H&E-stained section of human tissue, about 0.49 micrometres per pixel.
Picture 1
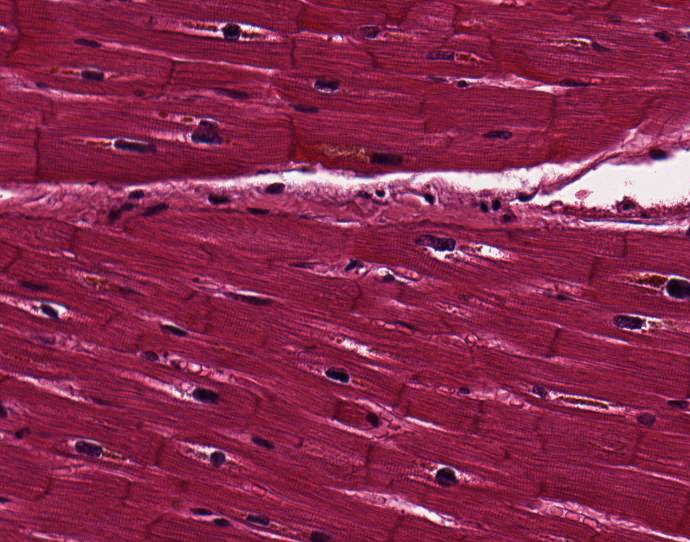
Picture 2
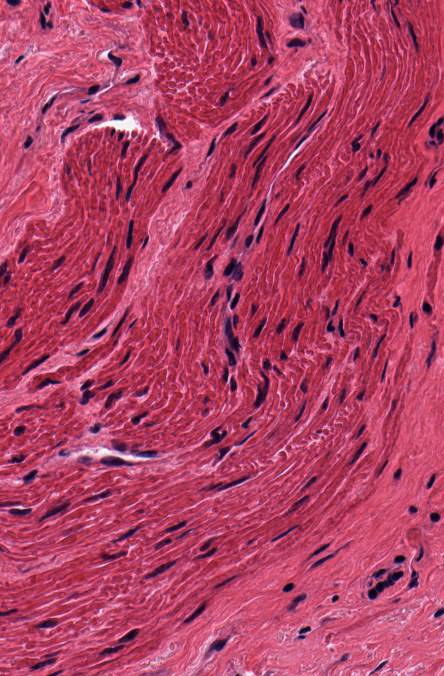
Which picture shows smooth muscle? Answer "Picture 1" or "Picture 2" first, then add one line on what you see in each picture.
Picture 2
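What picture 1 shows: Cardiac muscle fibres, cut along their length, run roughly horizontally and parallel across the whole field.
What picture 2 shows: The field is filled by bundles of spindle-shaped smooth muscle cells that sweep in curving, interlacing arcs.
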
